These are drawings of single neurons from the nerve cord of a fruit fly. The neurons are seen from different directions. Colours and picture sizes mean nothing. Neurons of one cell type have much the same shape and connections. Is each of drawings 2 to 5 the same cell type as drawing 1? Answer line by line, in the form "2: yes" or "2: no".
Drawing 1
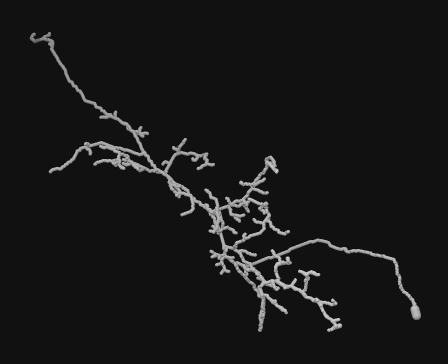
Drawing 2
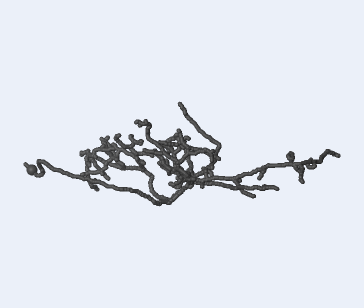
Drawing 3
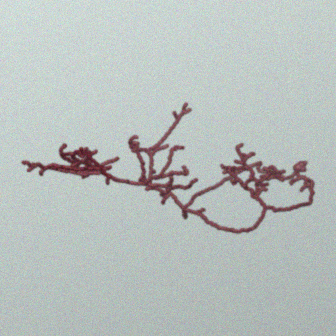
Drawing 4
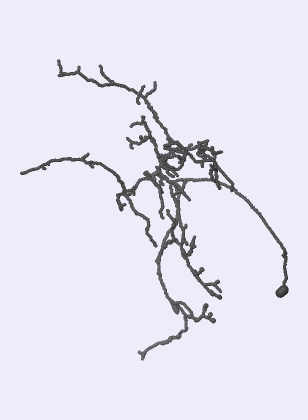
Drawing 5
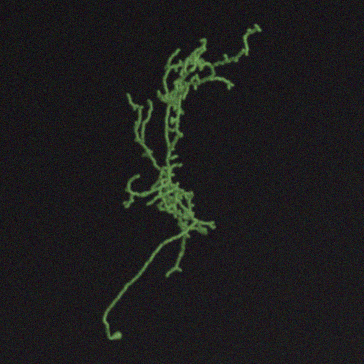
2: yes
3: yes
4: yes
5: no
